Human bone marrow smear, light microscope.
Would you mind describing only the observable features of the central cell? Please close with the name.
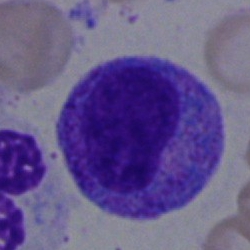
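The nucleus is positioned off-centre, toward the left side of the cell. Its chromatin stains a dense dark purple. The cytoplasm is widest on the right side of the cell. Fine purplish granules are distributed through the cytoplasm. Name: myelocyte.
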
